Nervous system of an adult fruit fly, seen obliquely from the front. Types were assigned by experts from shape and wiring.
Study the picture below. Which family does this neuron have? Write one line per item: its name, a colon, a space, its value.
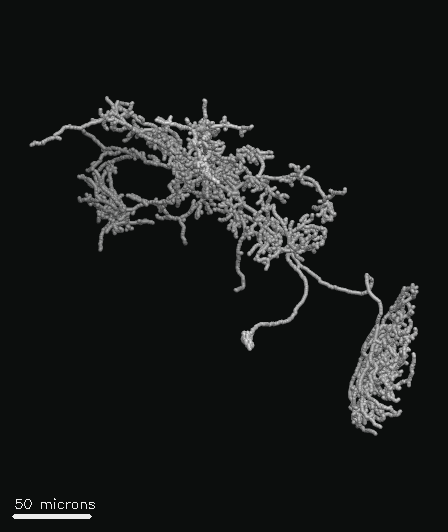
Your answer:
family: LoVC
